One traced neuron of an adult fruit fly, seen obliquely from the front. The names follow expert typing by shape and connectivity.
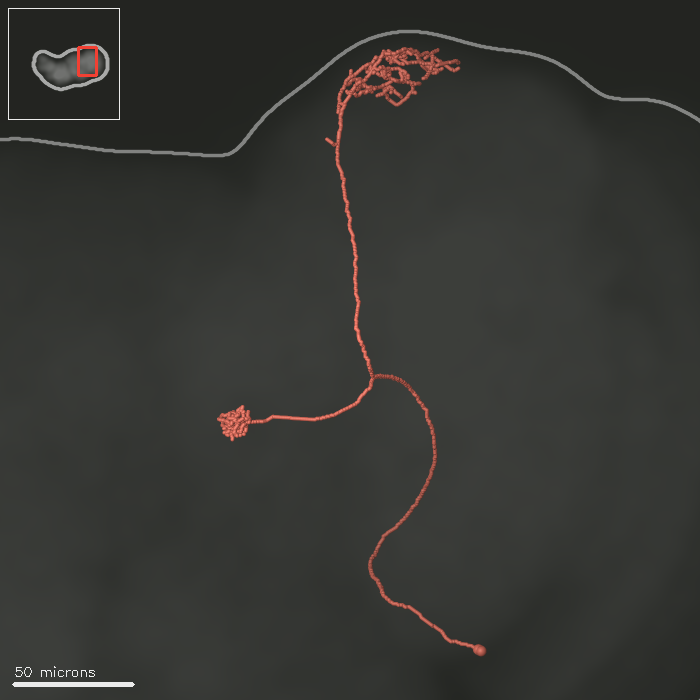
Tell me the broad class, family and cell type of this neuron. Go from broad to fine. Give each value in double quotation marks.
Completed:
"central-brain intrinsic neuron", "hemilineage LALv1_dorsal", "SA2_a"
